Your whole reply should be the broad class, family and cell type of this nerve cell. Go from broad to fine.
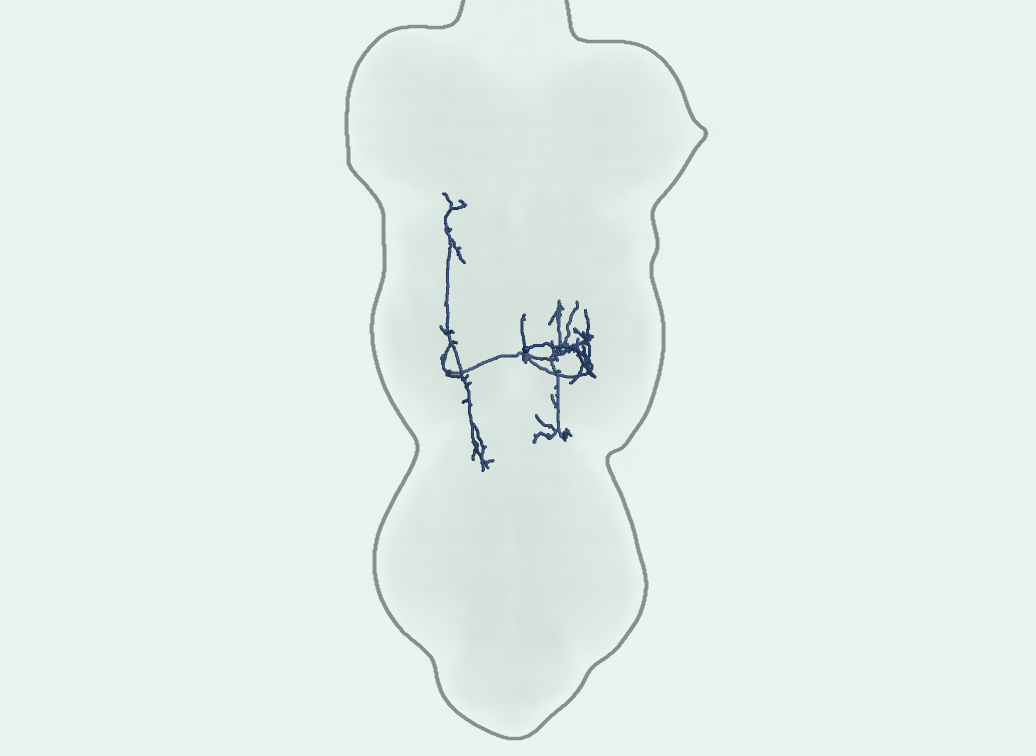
nerve-cord intrinsic neuron; hemilineage 19B; IN19B087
